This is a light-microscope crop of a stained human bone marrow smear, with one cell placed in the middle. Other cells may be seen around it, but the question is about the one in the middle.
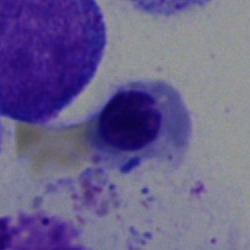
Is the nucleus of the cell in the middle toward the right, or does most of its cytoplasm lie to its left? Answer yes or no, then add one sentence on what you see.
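No. The nucleus sits off-centre, toward the left side of the cell.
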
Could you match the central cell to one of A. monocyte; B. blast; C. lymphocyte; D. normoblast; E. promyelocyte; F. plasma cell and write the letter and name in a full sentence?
The cell in the middle is correctly identified as a normoblast in option D.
